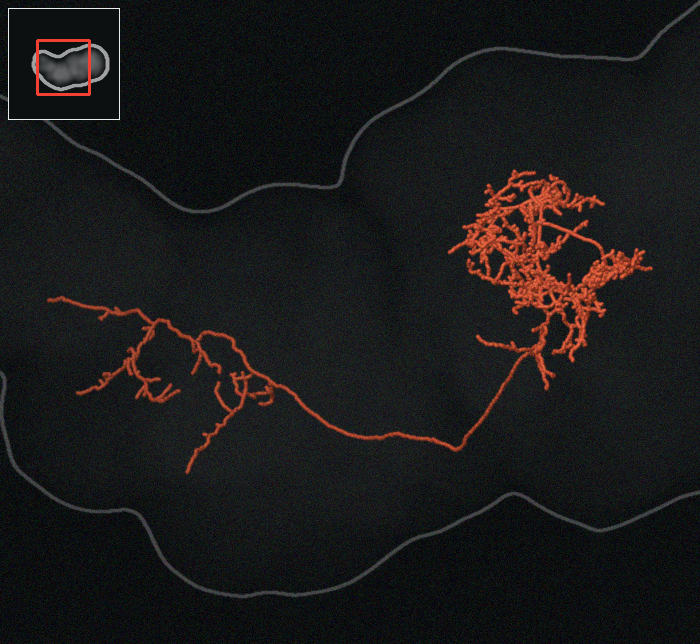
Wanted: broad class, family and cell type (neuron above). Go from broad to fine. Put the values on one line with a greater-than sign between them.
descending neuron > hemilineage PSp2 > DNpe016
